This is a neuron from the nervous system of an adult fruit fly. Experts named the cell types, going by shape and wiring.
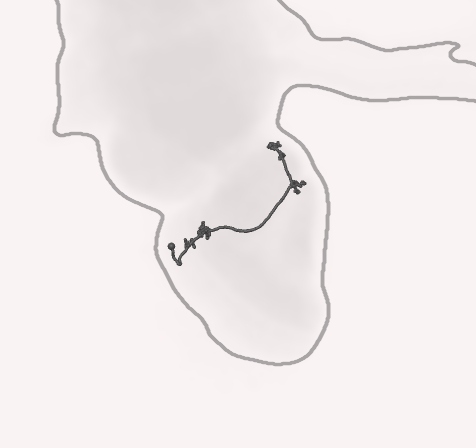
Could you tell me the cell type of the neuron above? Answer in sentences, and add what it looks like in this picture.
It is of cell type TmY17. Its broad class is optic-lobe intrinsic neuron. It is in the brain and does not reach the nerve cord. In this view it is about as wide as it is tall.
